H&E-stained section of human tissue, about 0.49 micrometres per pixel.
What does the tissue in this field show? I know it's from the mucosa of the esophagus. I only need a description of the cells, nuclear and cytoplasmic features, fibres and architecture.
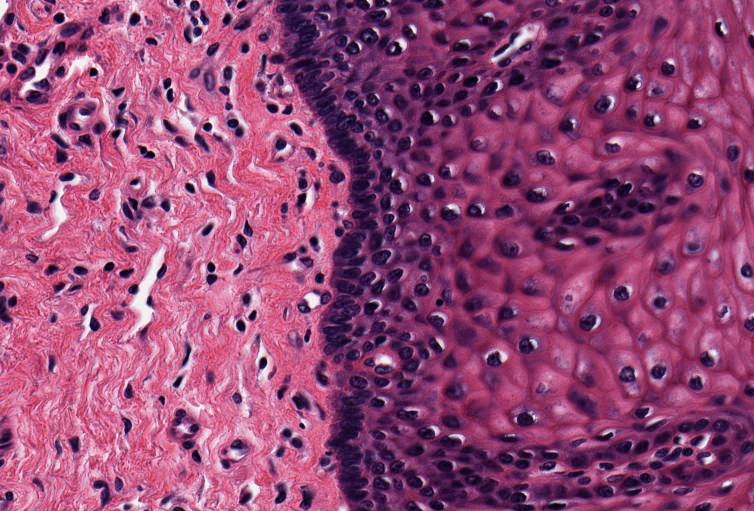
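You'll notice the basal layer along the boundary: dark, crowded columnar cells with nuclei standing in a palisade. The epithelial-stromal interface is smooth and only gently curved, with no deep rete ridges. Above that, the cells are large and polygonal, with abundant pink cytoplasm and round, centrally placed nuclei. Many show a clear halo around the nucleus.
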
